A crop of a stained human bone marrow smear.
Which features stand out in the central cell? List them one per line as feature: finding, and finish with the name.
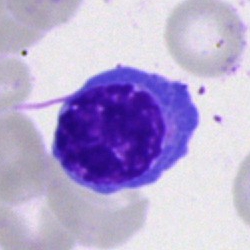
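Nucleus: toward the left, so the widest rim of cytoplasm is on the right
Chromatin: coarse and clumped, small paler gaps between dark patches
Cytoplasm: a deep blue
Thread: thin, pale pink, running from the upper left edge toward the left
Name: erythroblast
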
